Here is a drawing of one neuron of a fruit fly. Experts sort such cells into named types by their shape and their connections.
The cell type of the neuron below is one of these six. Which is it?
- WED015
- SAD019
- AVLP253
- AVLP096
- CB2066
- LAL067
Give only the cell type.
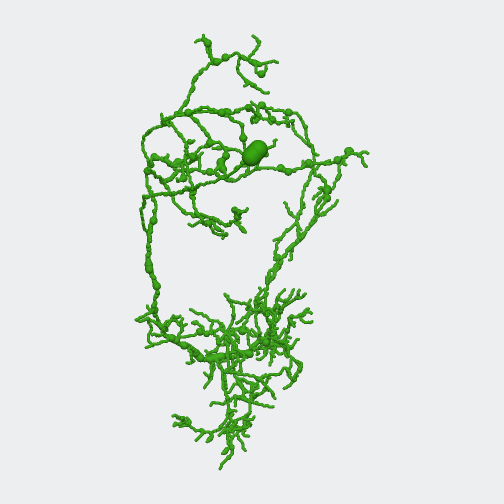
WED015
